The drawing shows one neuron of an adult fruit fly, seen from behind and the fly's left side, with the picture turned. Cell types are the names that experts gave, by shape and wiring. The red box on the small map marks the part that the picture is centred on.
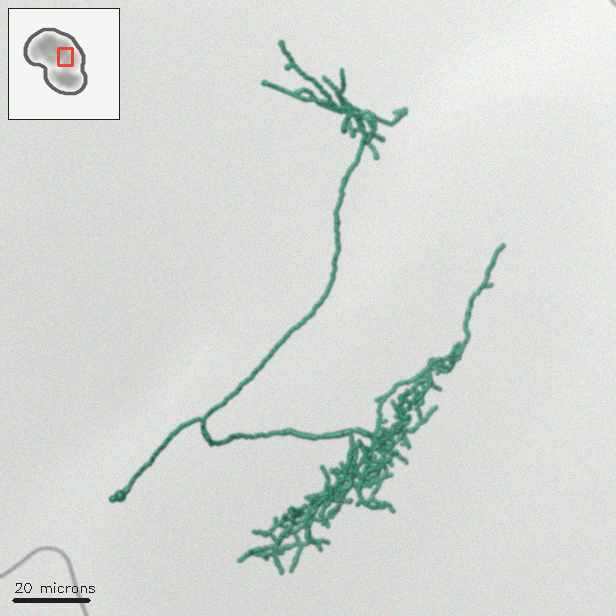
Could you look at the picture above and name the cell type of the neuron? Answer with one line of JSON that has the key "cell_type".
{"cell_type": "LC25"}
